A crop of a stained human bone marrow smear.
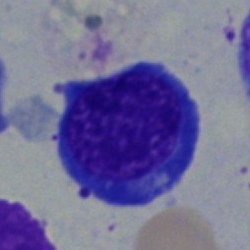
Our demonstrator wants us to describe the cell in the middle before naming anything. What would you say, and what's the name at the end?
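A small rounded knob projects from the upper left edge of an otherwise roughly round cell. The cytoplasm forms a rim that is widest along the lower edge. Granules cannot be seen anywhere in the cytoplasm. This is an erythroblast.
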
